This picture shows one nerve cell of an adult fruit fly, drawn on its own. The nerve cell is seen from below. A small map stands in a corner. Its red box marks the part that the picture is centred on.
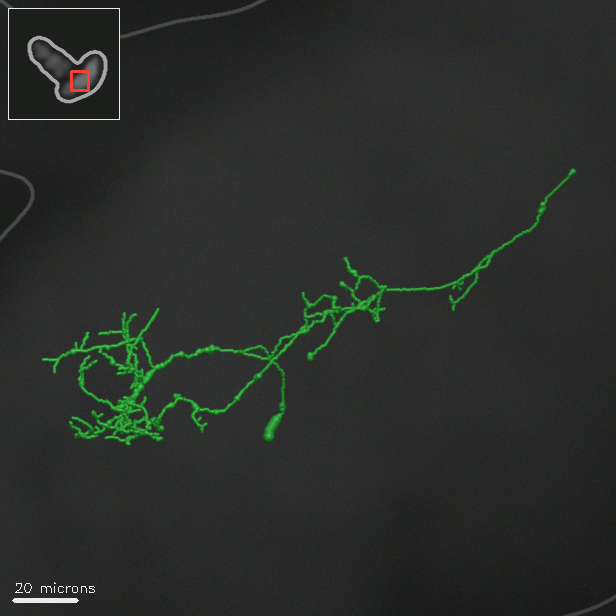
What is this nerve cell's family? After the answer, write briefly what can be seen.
The family is hemilineage SLPad1_anterior. It is a central-brain intrinsic neuron. The cell body is at the bottom of the picture. From left to right in the picture it spans about 170 microns. The picture shows dozens of branch ends.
